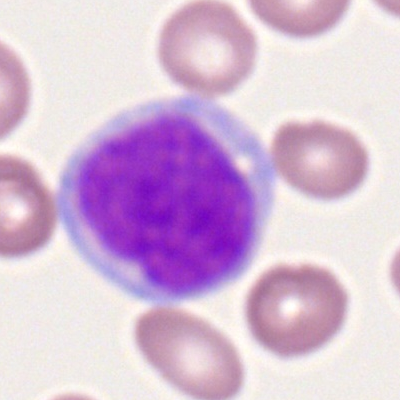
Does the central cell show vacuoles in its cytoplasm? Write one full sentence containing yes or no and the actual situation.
Yes, there are one or more clear vacuoles within the cytoplasm of this cell.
